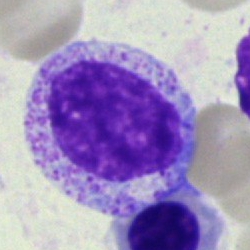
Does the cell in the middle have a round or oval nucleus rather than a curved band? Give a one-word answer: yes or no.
Yes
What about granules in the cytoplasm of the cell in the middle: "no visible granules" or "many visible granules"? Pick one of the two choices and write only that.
Many visible granules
